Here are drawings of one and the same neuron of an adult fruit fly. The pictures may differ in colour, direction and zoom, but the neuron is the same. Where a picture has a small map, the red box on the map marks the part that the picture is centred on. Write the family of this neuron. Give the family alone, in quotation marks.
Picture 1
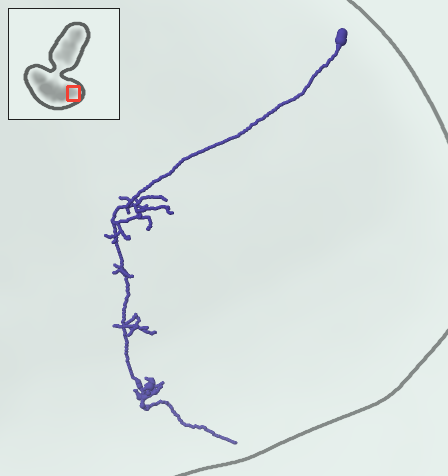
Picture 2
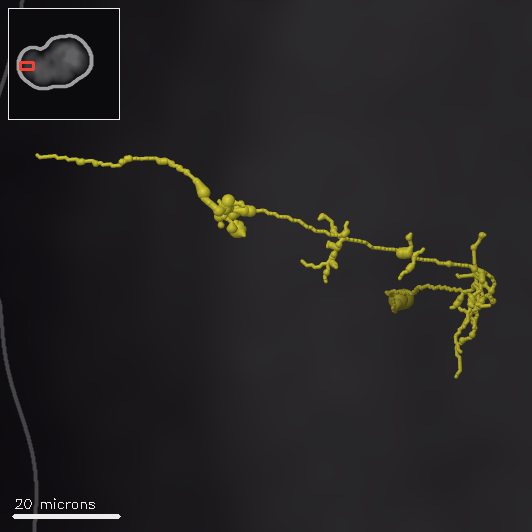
"C"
